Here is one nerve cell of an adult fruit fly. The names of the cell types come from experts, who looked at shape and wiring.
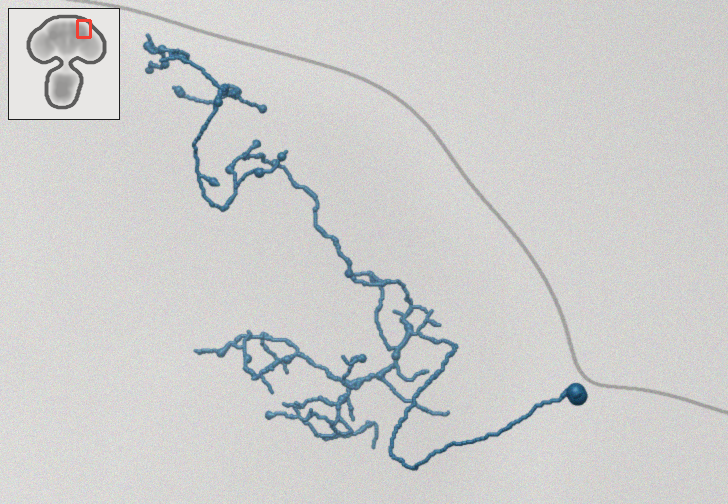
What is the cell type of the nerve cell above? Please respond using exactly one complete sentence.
A cell of type CB2051 is what this nerve cell is.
